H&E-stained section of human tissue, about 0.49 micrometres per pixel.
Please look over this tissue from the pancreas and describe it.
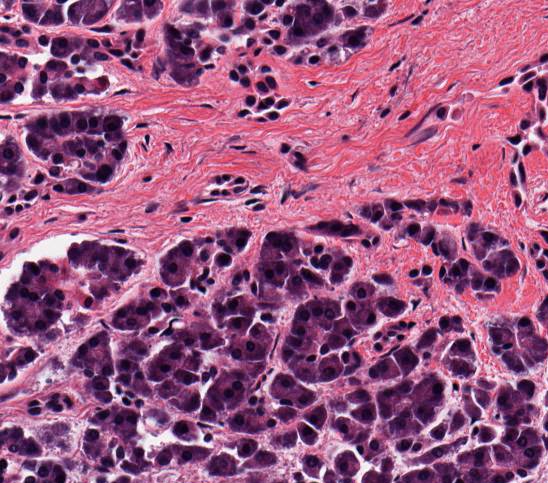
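Pink collagenous stromal band across upper field. Crowded epithelial cells below it and at upper left. Lower half: solid nests and cords divided by thin fibrous septa. Cytoplasm ample, dark purple, granular. Small clusters and single epithelial cells scattered within the collagen band, mainly toward upper right.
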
